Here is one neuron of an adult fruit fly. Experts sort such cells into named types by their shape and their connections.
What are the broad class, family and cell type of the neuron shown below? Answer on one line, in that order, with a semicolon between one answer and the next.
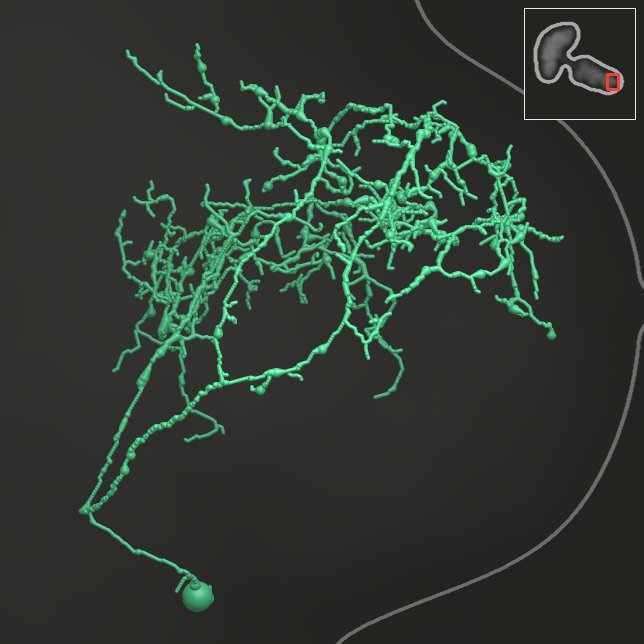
nerve-cord intrinsic neuron; hemilineage 14A; IN14A029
